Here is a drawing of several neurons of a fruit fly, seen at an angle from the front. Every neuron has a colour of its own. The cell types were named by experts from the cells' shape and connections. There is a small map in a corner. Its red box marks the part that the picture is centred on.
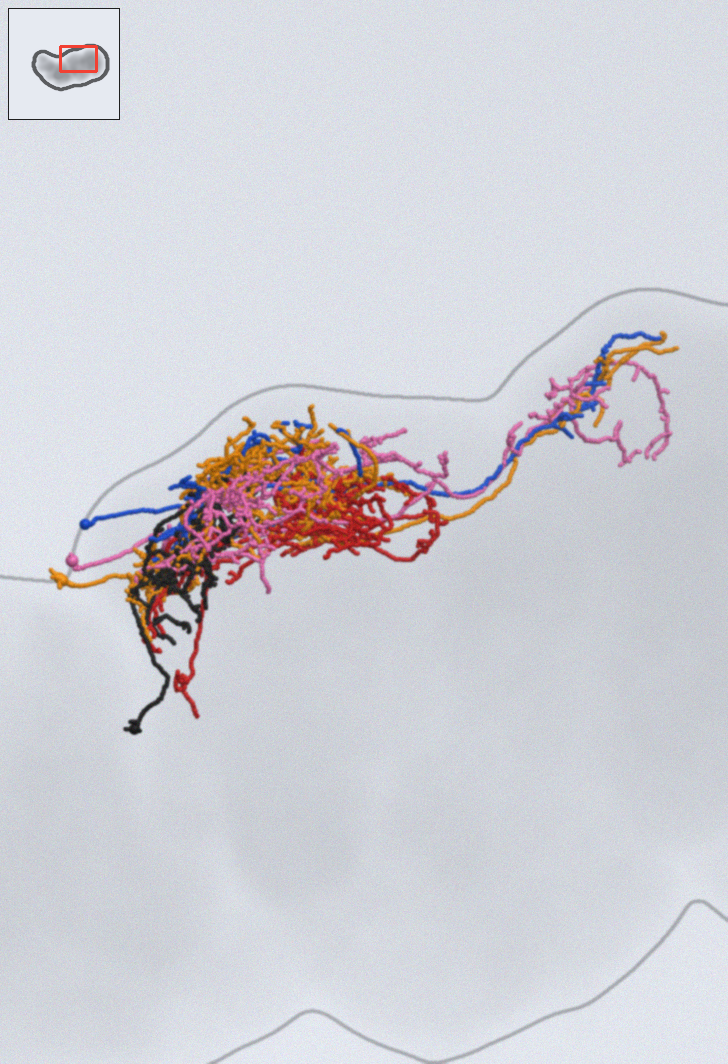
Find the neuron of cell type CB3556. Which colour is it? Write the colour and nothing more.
blue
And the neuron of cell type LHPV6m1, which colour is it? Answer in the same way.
orange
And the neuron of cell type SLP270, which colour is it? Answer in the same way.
pink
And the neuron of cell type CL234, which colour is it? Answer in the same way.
red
